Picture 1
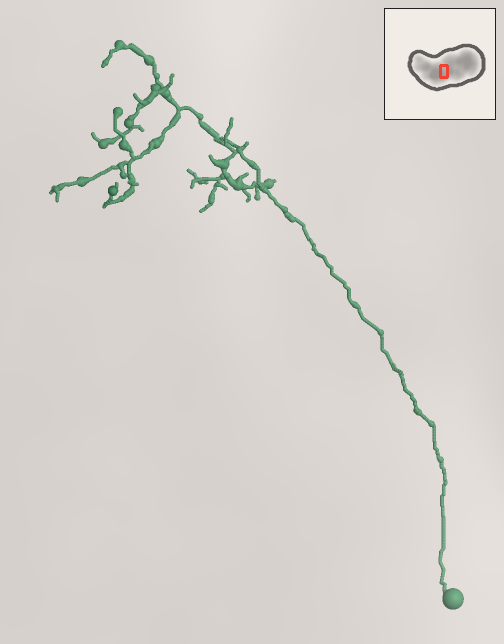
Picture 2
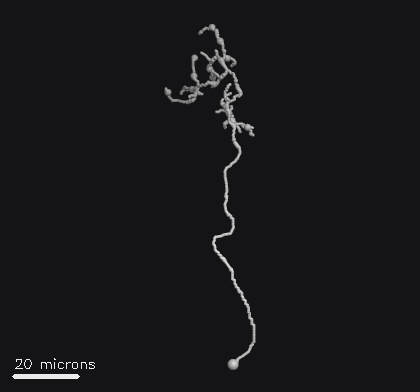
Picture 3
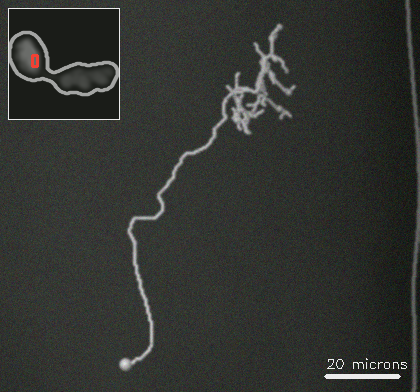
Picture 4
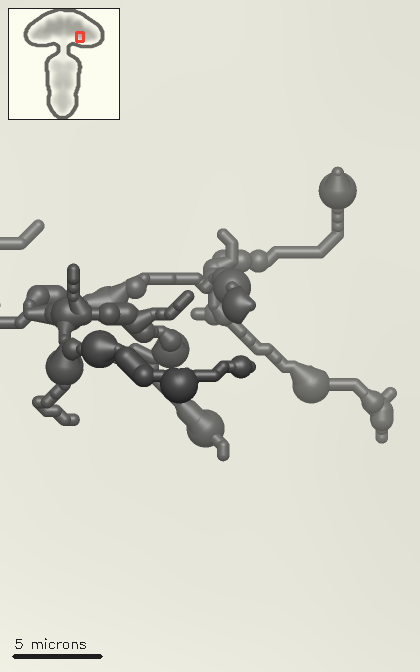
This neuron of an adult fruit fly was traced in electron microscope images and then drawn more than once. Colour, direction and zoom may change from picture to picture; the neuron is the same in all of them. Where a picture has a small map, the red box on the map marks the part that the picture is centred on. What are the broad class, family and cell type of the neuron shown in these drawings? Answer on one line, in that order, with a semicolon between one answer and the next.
optic-lobe intrinsic neuron; Li; Li27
